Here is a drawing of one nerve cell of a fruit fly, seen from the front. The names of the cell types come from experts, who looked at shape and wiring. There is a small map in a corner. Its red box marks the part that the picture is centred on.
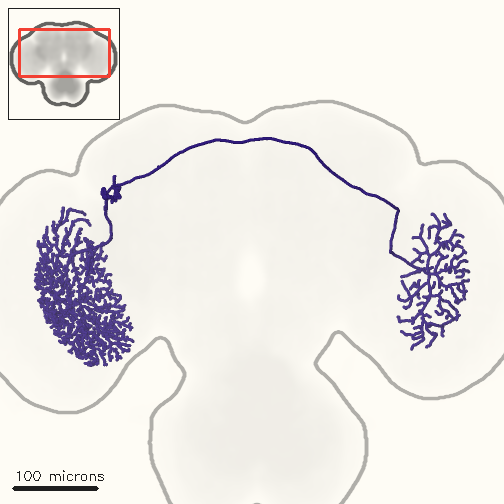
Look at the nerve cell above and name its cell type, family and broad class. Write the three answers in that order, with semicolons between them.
H1; H; optic-lobe intrinsic neuron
